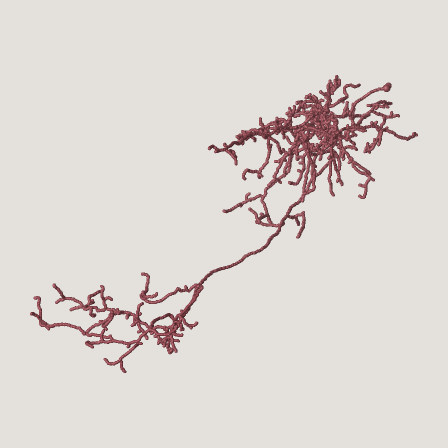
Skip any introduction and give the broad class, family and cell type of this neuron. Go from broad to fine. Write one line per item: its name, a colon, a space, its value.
broad class: nerve-cord intrinsic neuron
family: hemilineage 17B
cell type: IN17B014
